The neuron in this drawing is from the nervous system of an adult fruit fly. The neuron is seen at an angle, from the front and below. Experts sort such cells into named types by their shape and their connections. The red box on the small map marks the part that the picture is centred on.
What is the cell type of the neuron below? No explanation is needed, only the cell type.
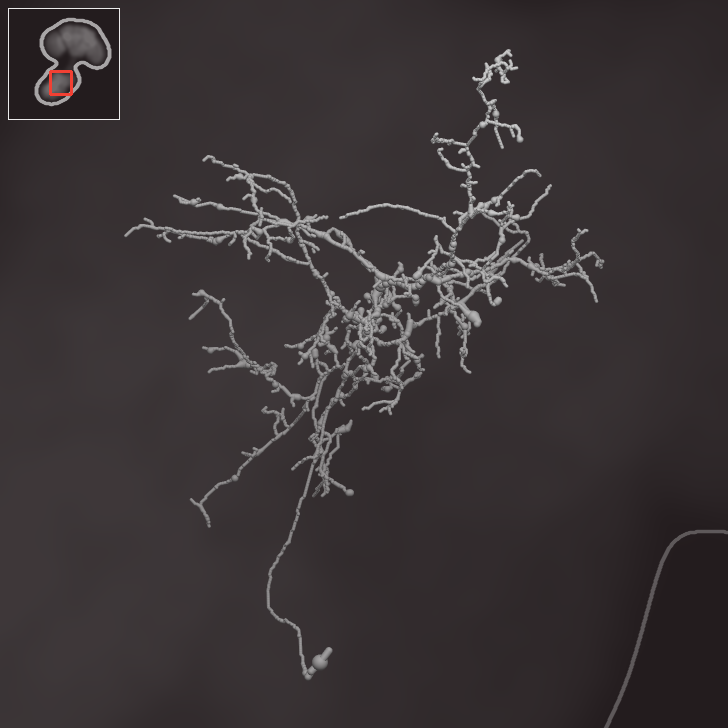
IN00A029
